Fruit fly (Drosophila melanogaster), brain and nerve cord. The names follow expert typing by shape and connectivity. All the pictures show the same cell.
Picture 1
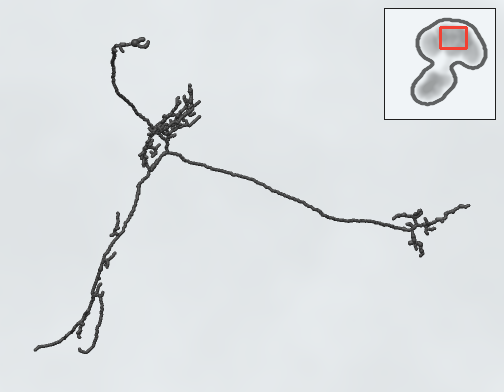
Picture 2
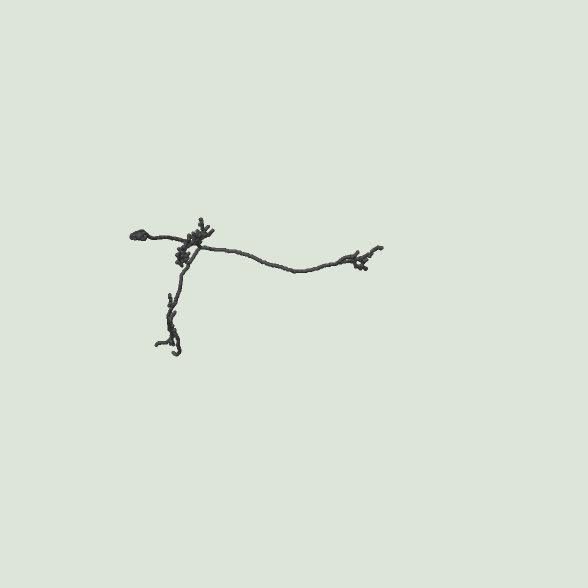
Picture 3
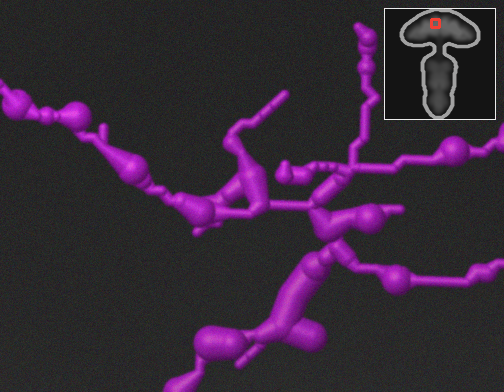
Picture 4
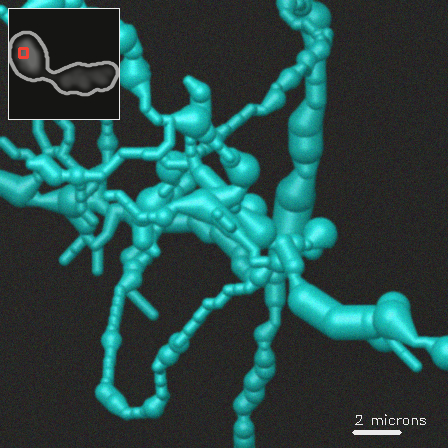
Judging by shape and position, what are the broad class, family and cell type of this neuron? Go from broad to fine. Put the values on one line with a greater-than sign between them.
central-brain intrinsic neuron > hemilineage AOTUv3_ventral > LAL087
